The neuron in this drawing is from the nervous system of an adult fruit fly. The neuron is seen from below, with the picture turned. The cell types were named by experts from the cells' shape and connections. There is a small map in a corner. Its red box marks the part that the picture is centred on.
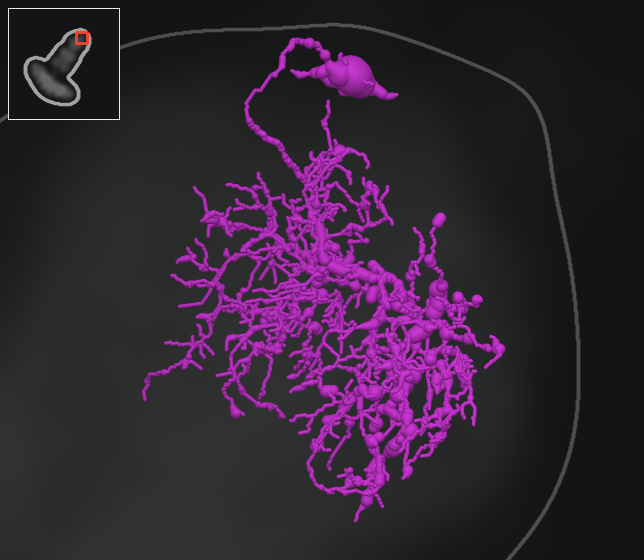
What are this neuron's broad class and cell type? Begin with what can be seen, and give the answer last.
More than a hundred branch ends can be seen. In this view it is taller than it is wide. Its broad class is nerve-cord intrinsic neuron. The cell type is INXXX188.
